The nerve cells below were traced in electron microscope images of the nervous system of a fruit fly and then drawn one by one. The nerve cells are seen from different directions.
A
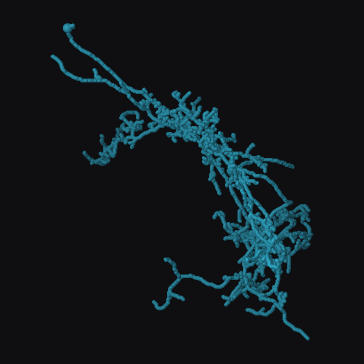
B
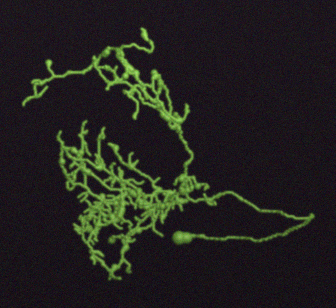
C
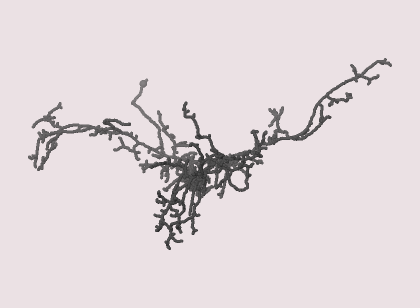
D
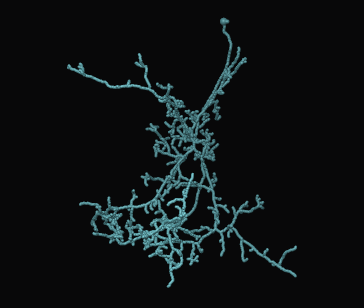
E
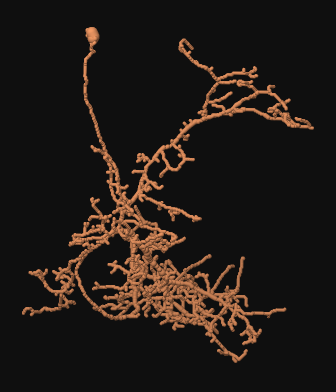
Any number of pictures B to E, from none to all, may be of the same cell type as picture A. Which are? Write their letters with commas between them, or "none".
C, D, E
